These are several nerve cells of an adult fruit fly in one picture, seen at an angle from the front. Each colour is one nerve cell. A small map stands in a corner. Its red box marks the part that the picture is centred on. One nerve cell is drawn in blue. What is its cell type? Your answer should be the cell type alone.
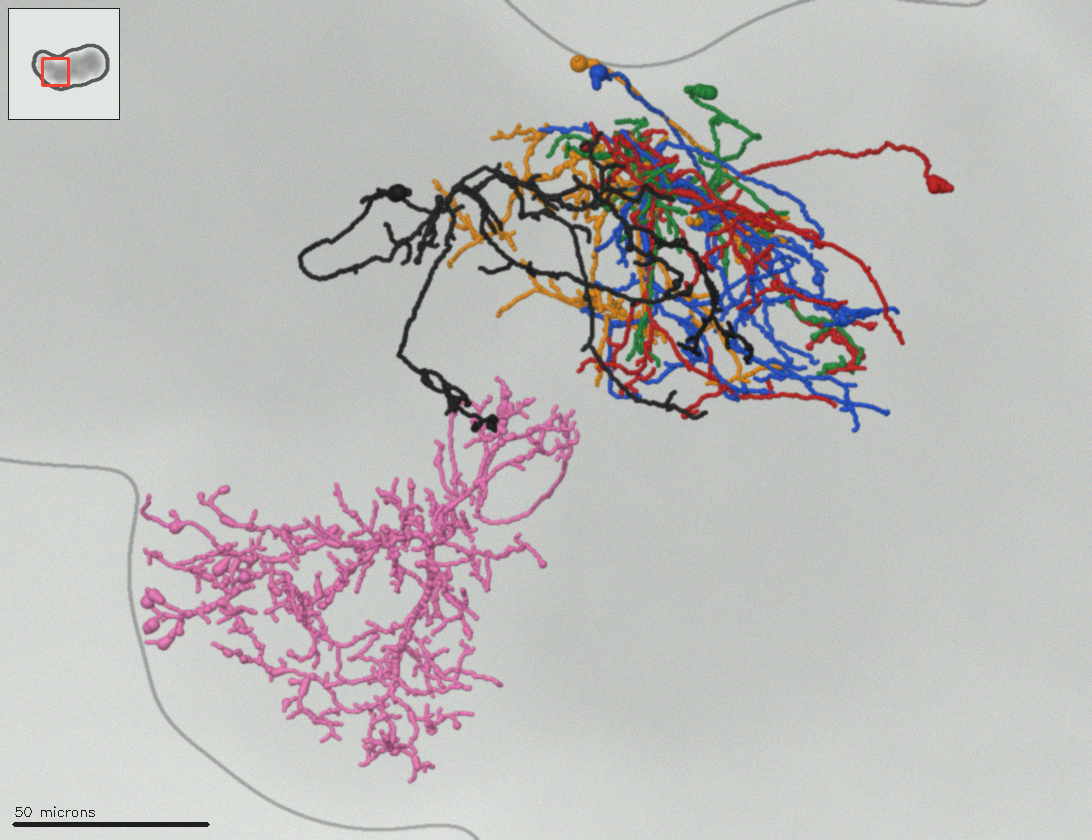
IN11B016_a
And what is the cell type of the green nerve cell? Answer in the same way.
IN11B023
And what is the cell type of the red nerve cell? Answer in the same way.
IN11B016_b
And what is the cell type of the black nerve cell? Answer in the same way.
IN11B016_c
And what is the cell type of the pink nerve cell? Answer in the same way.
IN12B024_c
